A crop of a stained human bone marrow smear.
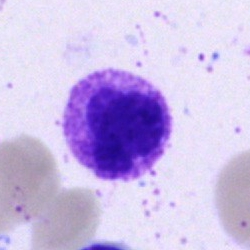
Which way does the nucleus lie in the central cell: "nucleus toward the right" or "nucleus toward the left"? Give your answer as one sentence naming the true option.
The nucleus is placed toward the right, whether upper, middle or lower.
